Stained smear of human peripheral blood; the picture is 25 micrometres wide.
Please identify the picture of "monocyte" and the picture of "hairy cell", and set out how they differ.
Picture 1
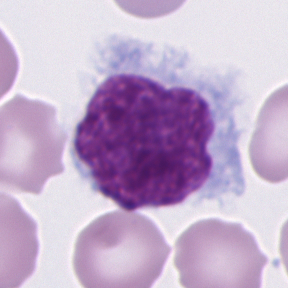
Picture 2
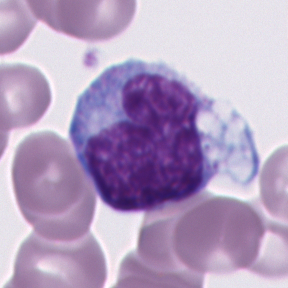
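The hairy cell's the one in picture 1; the monocyte's in picture 2. Their nuclei are close in size: about 12 micrometres across in the hairy cell, about 12 by 11 micrometres in the monocyte. The edges are where they part ways: the hairy cell's cytoplasm frays into fine, hair-like wisps instead of a sharp border, while the monocyte has an irregular, somewhat angular outline rather than a smooth round one.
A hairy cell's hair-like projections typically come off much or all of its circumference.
The colour differs a little too: a pale, washed-out blue in the hairy cell, a pale grey-blue in the monocyte. In the hairy cell the cytoplasm is broadest above and to the right of the nucleus and thinnest on its left side. The monocyte has several clear vacuoles in its cytoplasm on the right side of the cell.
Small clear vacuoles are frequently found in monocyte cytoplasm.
Granules don't help much: the hairy cell shows no distinct ones, and the monocyte holds no coarse ones.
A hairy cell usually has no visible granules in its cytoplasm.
The hairy cell's nucleus has a bumpy outline with several shallow notches, and its chromatin is dense purple with a mottled, patchy texture. Red cells touch the monocyte's lower edge.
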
